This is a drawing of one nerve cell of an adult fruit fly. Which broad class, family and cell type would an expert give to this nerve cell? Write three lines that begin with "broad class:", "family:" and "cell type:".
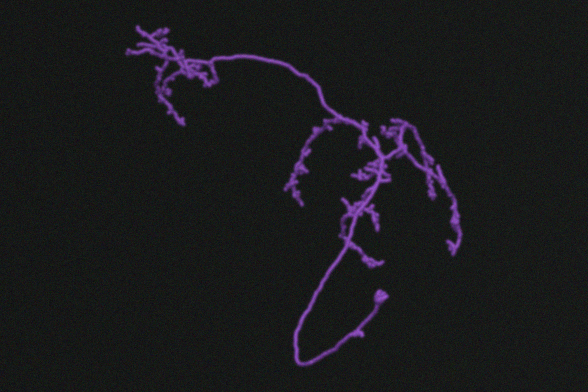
broad class: central-brain intrinsic neuron
family: hemilineage VPNl&d1_dorsal
cell type: LHAV5a2_a3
